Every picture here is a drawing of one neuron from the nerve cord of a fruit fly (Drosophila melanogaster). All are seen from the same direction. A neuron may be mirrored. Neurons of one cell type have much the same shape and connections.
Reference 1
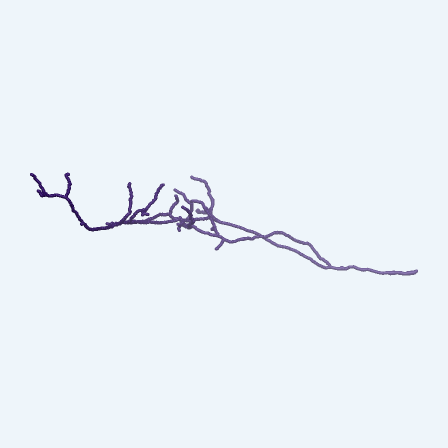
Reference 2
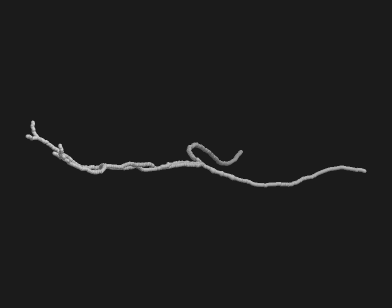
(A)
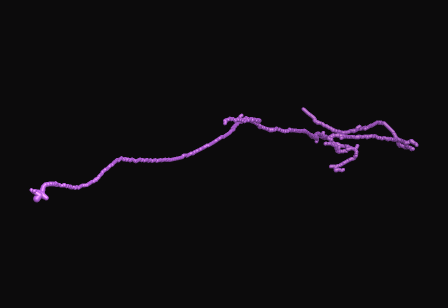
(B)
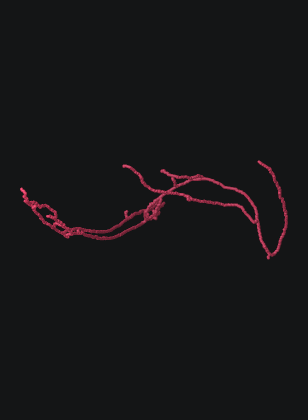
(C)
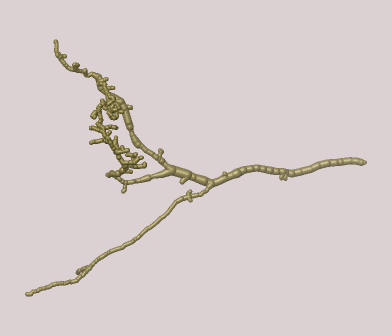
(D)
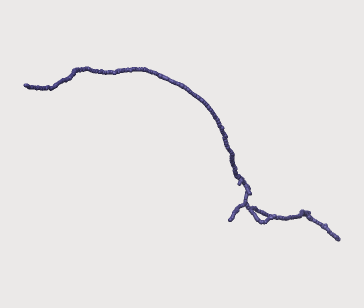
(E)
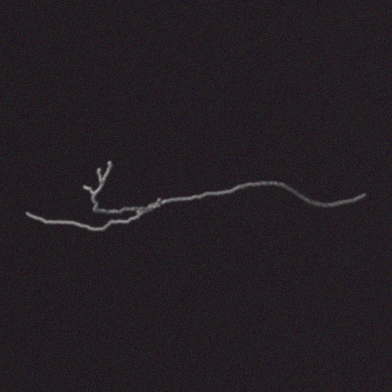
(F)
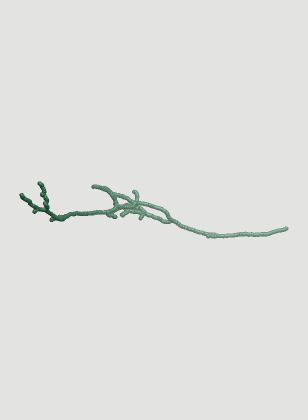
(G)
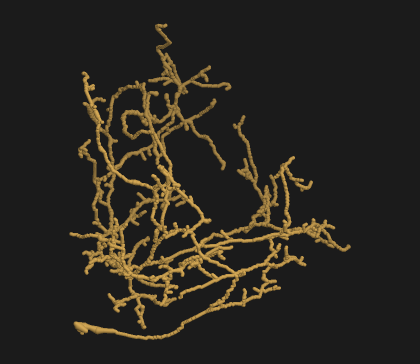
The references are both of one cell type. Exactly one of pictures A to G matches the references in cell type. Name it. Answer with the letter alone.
E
